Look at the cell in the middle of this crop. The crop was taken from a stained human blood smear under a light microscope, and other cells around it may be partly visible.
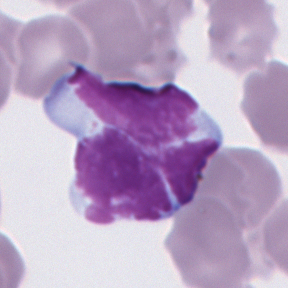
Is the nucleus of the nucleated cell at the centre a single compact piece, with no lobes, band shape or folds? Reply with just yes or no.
No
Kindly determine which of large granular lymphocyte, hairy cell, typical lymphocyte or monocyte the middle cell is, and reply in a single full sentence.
By classification, the middle cell of this crop is a typical lymphocyte.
